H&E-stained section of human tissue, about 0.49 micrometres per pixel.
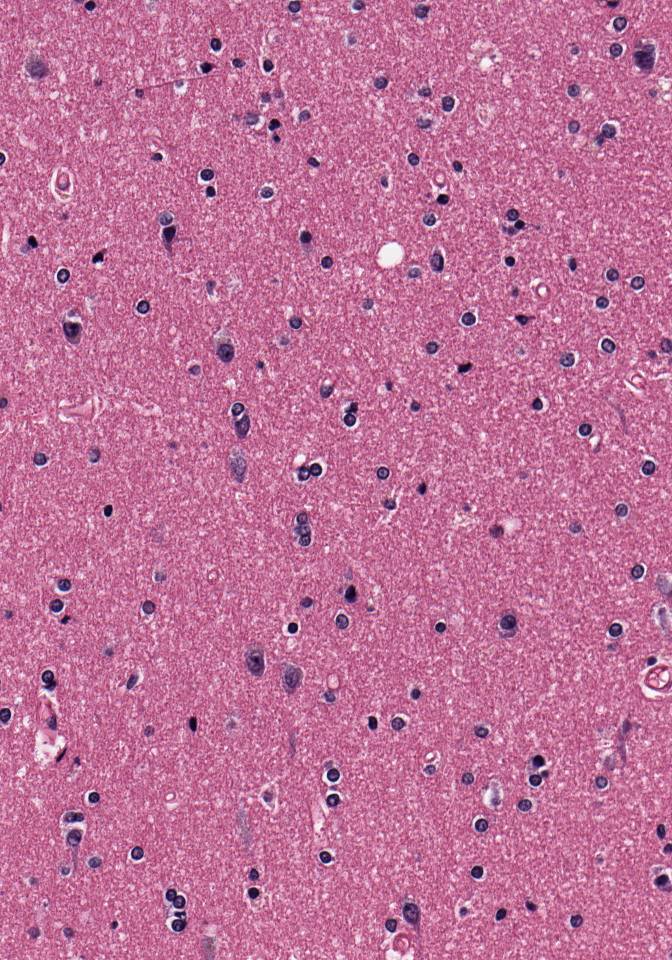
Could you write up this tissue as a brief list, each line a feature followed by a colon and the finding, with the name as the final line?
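Background: uniform, finely granular pink neuropil
Organization: no glands, lobules or other organized units
Nuclei: small, round, dark, scattered fairly evenly across the field
Halos: clear perinuclear halo around many of the small round nuclei
Grouping: small nuclei occasionally in pairs or groups of two to three
Name: cerebral cortex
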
